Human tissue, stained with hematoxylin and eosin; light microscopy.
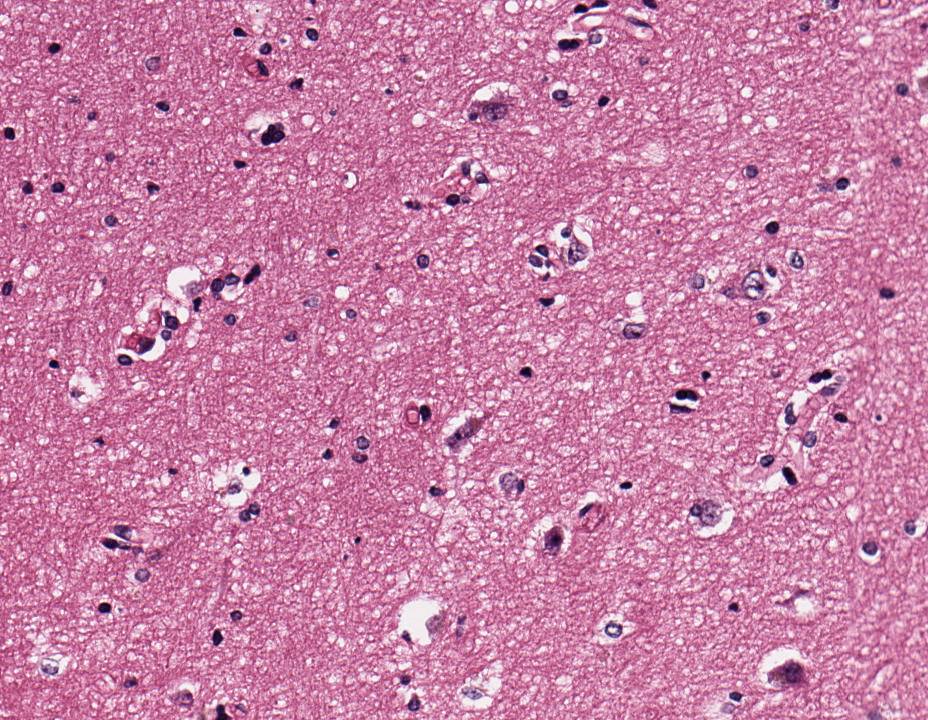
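Cerebral cortex. The entire field is uniform pink, finely fibrillary neuropil, without epithelium or glands. Small round dark nuclei, mostly single, are widely spread. Larger neurons lie within clear halos that separate them from the pink background. Small capillaries with elongated dark endothelial nuclei occupy clear spaces, as at left middle and along the right side.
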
